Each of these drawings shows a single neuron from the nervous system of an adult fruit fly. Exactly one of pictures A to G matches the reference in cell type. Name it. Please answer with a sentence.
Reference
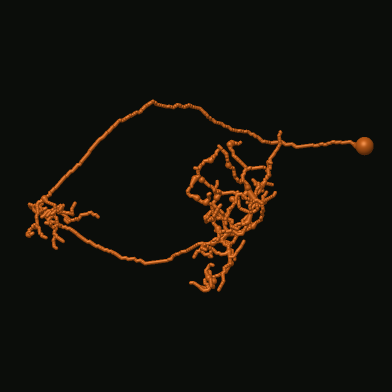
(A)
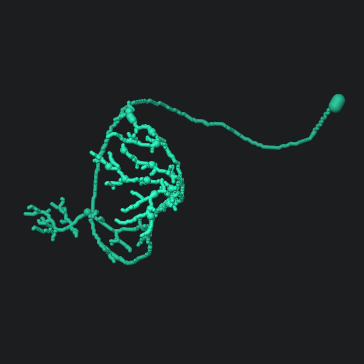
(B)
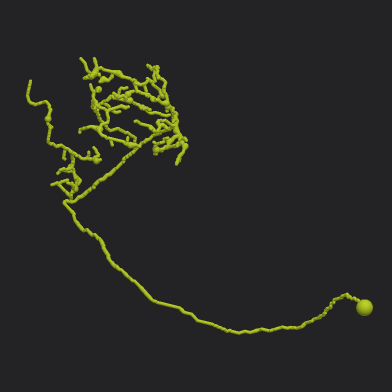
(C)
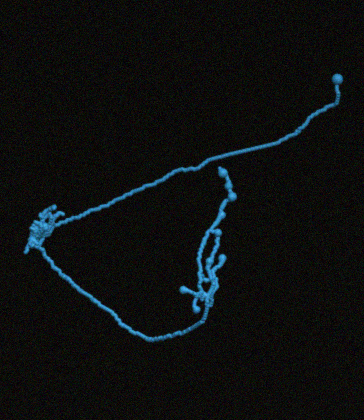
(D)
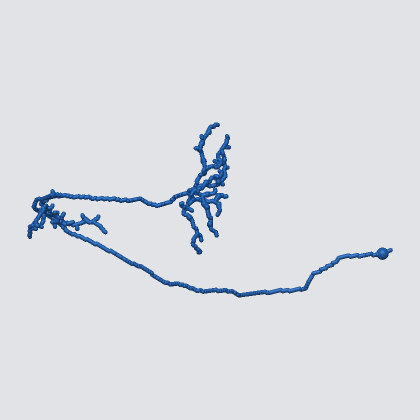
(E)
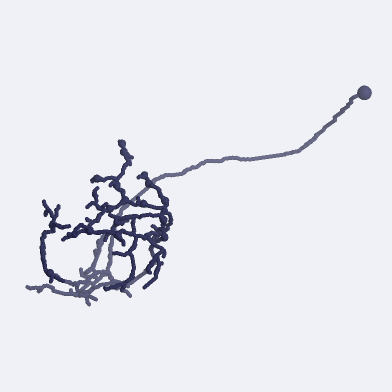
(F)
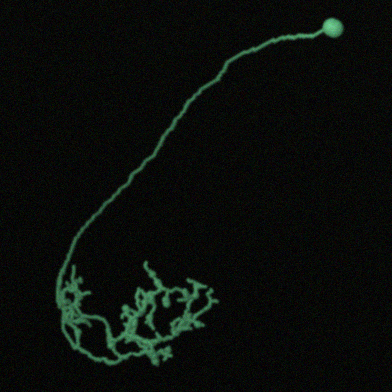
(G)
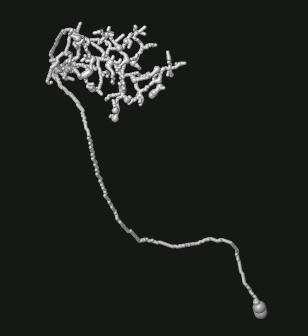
Picture E is of the same cell type.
